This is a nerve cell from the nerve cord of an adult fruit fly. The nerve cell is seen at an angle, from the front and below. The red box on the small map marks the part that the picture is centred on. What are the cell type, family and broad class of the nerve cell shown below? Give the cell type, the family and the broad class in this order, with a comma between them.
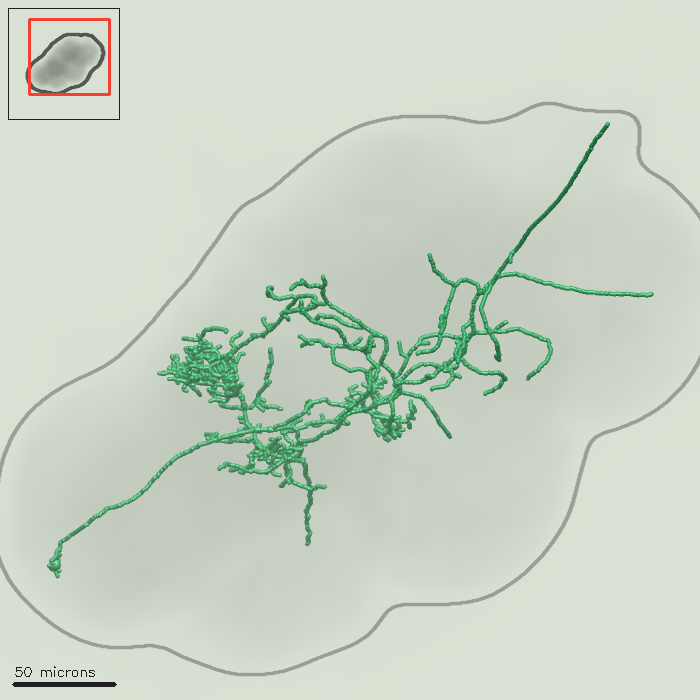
AN08B010, hemilineage 08B, ascending neuron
